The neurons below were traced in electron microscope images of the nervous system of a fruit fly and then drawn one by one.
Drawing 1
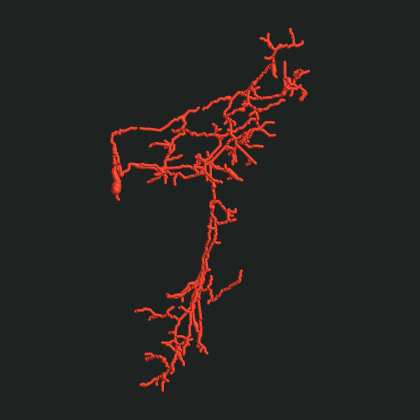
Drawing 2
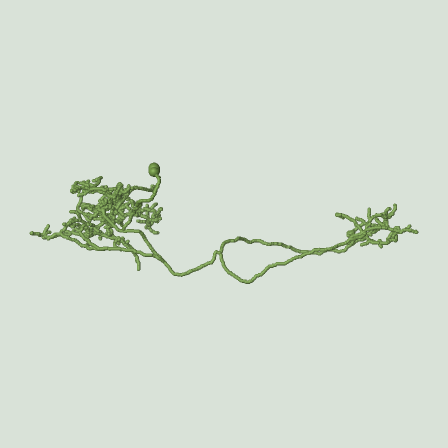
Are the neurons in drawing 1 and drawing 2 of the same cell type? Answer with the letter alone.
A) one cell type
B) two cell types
B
